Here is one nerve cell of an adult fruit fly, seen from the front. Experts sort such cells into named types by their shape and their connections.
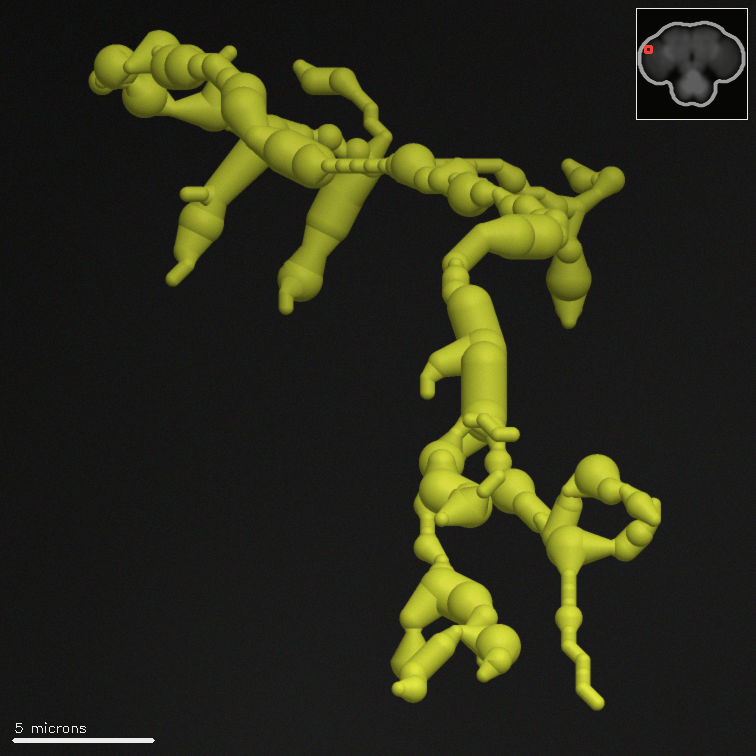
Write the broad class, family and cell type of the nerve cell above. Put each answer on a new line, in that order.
optic-lobe intrinsic neuron
L
L4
